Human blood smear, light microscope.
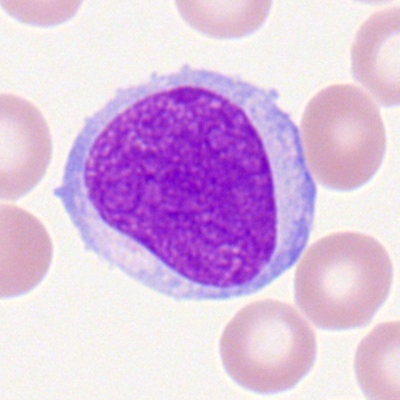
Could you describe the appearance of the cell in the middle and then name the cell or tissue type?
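Taking outline, margin and cytoplasm in turn: the outline is roughly round; the margin carries small, irregular, fringe-like projections; the cytoplasm is pale blue and holds no coarse granules. The cell is a myeloblast.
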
